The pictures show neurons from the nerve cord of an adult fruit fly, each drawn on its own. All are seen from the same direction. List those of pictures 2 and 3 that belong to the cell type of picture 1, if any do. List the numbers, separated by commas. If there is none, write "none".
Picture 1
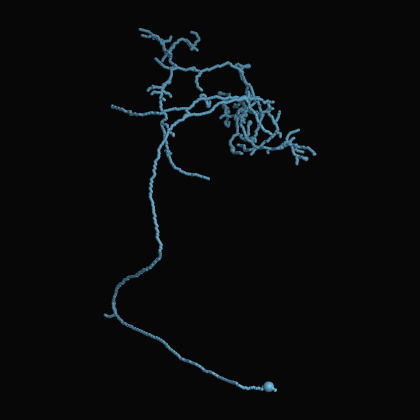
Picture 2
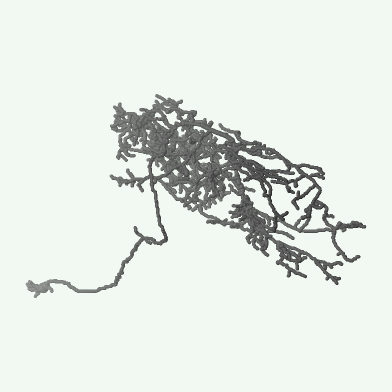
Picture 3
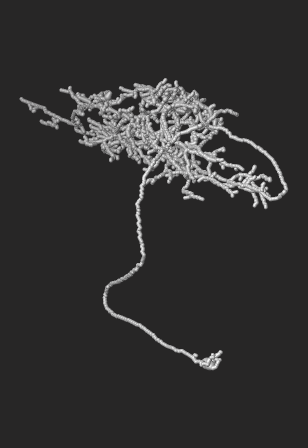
none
